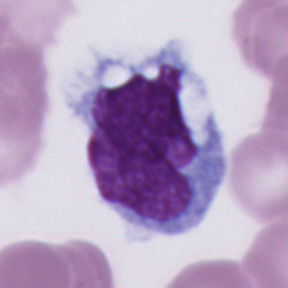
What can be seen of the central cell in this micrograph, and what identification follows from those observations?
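At the upper left the cytoplasmic edge is ragged and wispy, giving the cell an irregular outline. The nucleus is large and irregularly folded, indented on its right side, and clear round vacuoles lie along its top edge. No distinct coarse granules show in the cytoplasm. We name this cell a monocyte.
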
